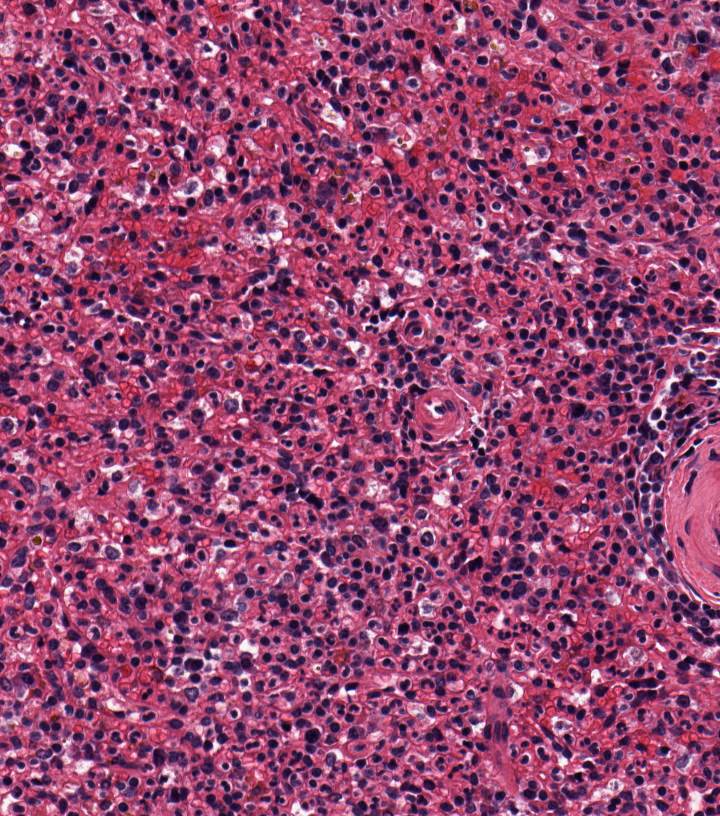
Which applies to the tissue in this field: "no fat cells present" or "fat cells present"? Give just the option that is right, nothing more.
No fat cells present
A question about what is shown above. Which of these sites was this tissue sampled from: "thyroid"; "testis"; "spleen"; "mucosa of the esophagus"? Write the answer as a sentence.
The site this tissue was sampled from is the spleen.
